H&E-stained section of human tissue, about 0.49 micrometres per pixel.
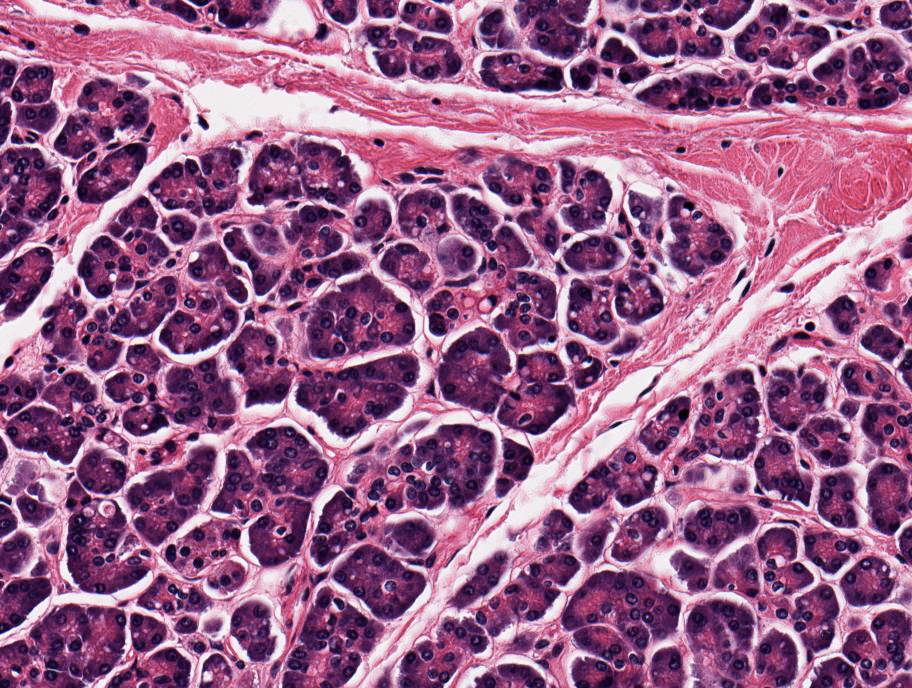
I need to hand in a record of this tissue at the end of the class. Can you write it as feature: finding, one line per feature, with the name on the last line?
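Lobules: tightly packed with small rounded acini
Acini: pyramidal cells around a tiny, barely visible lumen
Cytoplasm: deep purple at the base, paler pink and granular toward the lumen
Nuclei: round, dark, set toward the cell base
Vacuoles: small and clear, in a few acinar cells near the centre
Name: pancreas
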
